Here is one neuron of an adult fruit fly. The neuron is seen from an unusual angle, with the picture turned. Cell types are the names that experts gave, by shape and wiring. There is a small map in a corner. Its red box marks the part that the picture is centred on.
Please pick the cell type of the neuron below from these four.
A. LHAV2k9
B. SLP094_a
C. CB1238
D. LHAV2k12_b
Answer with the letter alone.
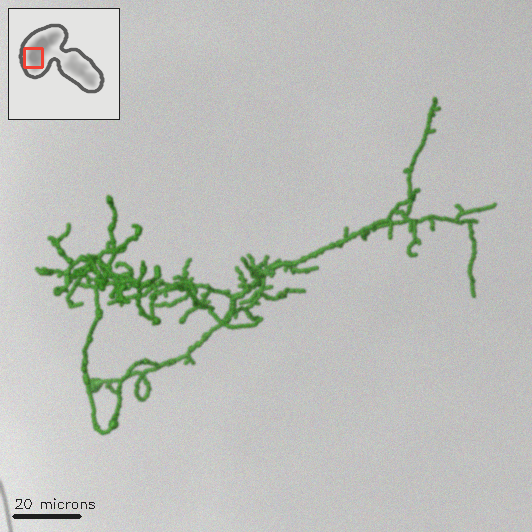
B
